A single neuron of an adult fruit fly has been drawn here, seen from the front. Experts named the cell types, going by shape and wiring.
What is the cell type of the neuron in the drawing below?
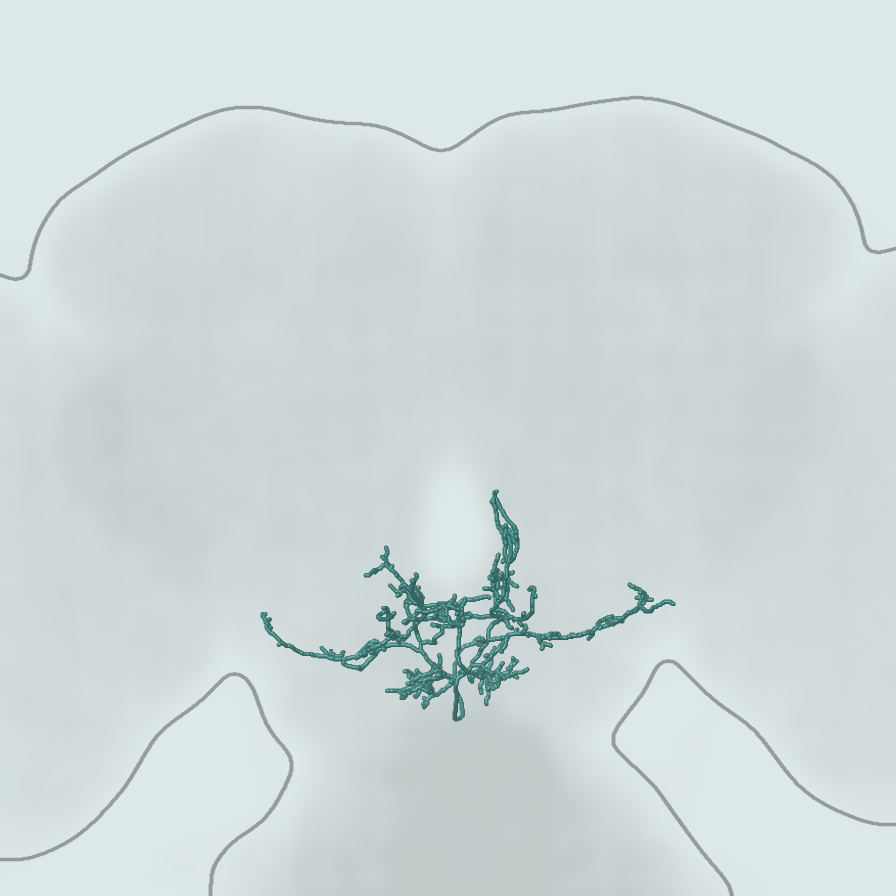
SAD100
